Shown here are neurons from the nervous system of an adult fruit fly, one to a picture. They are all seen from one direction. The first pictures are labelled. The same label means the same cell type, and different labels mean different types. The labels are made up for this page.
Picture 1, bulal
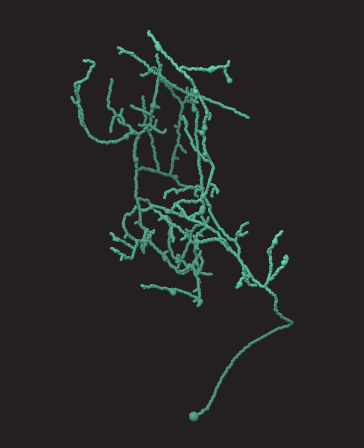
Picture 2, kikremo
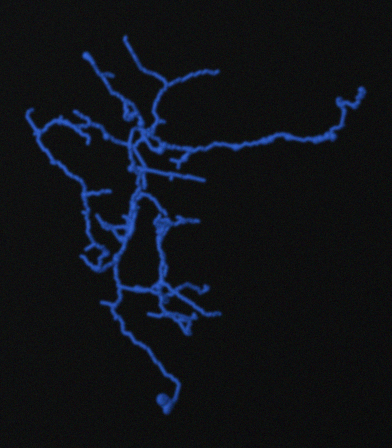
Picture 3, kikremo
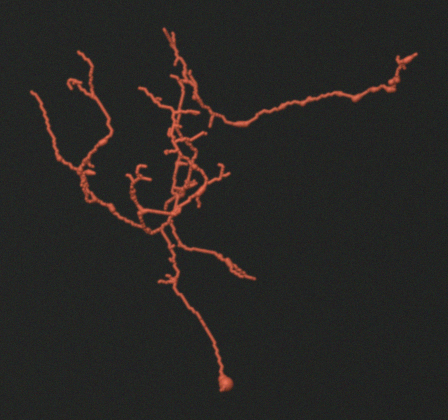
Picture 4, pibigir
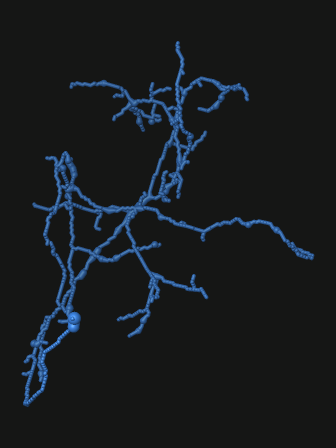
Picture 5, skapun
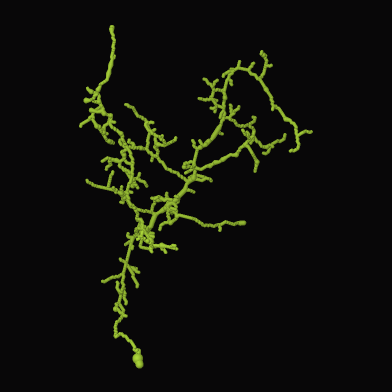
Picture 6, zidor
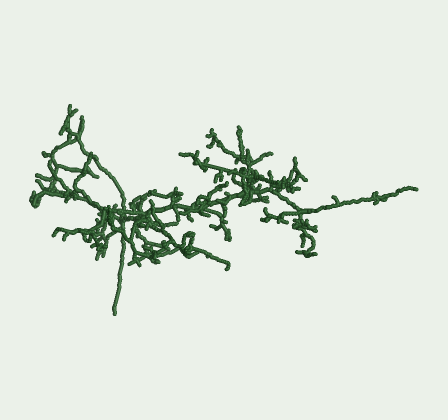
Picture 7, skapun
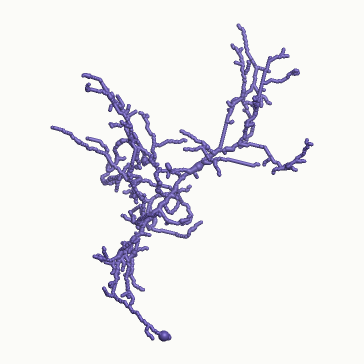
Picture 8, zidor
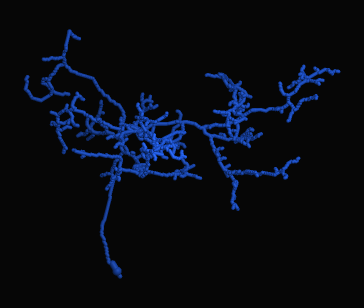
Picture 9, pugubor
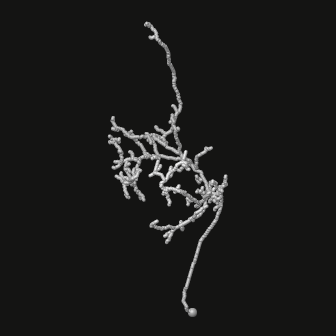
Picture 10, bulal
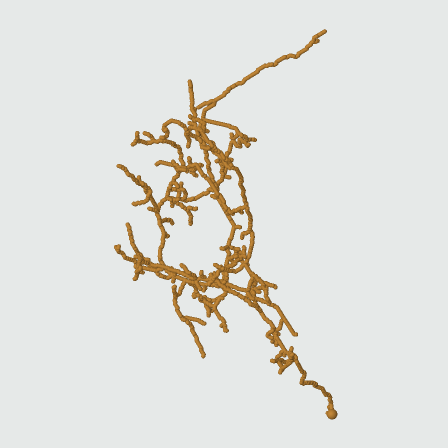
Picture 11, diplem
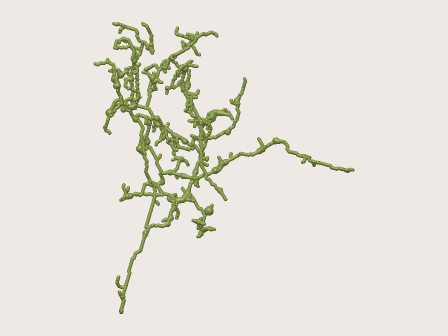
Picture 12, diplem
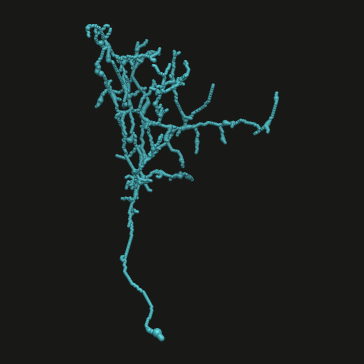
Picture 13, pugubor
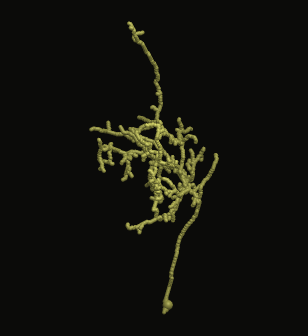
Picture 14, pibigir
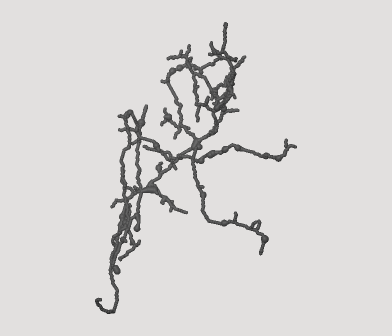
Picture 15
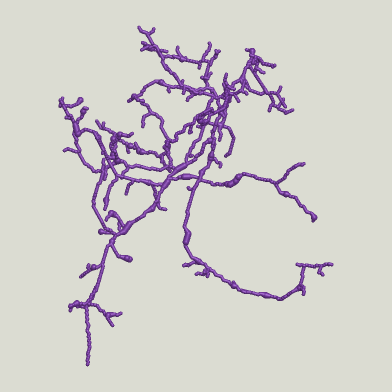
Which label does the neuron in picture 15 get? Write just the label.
pibigir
